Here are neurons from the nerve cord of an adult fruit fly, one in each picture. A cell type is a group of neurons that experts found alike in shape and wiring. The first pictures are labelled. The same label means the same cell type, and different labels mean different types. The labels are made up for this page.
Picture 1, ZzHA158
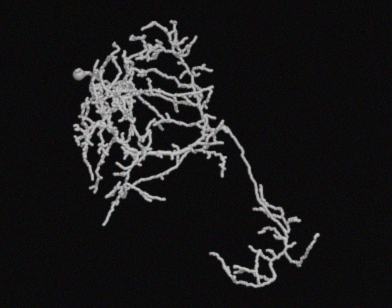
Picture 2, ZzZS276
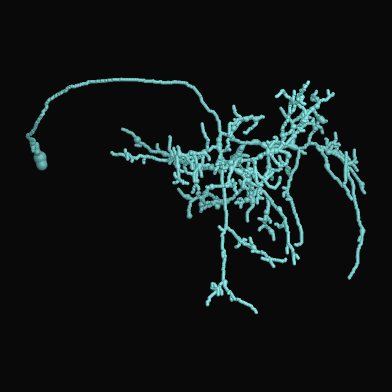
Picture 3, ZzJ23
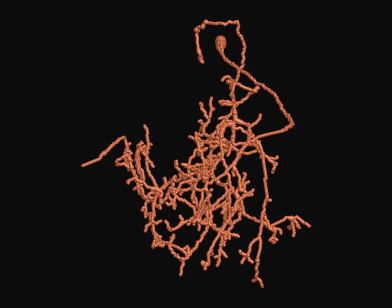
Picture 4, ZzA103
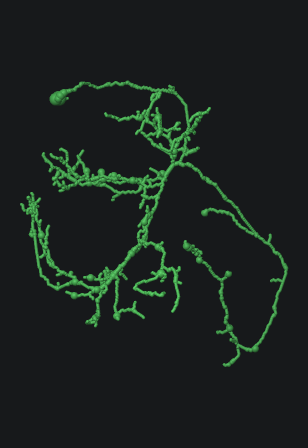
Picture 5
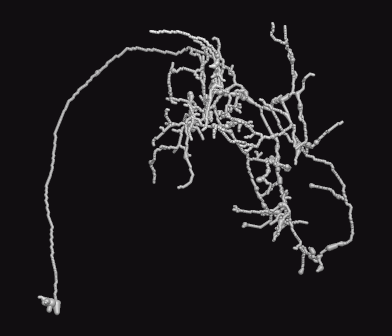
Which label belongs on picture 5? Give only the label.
ZzZS276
